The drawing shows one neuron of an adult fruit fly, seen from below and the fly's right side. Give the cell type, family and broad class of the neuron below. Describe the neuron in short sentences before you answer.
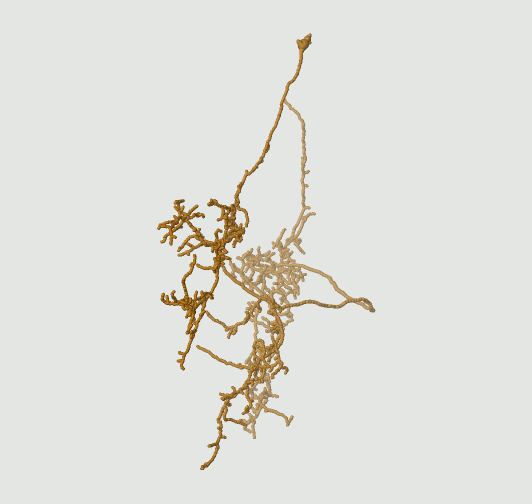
The cell body is at the top of the picture. The picture shows dozens of branch ends. Its cell type is mAL_m5c. Its family is hemilineage CREa1_ventral. It is a central-brain intrinsic neuron.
